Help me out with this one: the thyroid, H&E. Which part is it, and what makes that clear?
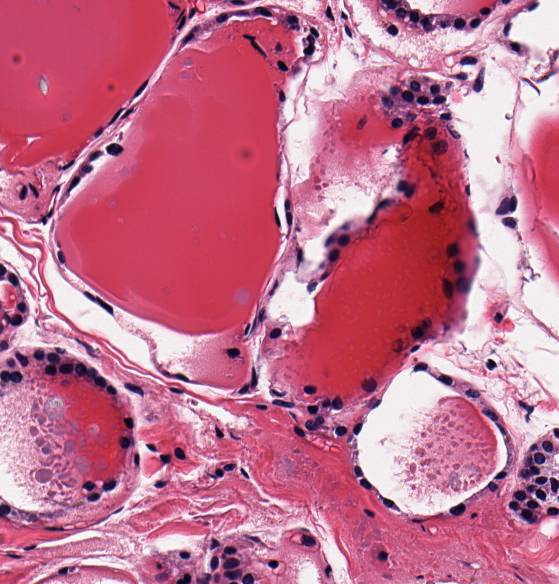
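The answer is thyroid follicle. First, the large follicles at top left and centre hold smooth, homogeneous, eosinophilic colloid. Second, each follicle is lined by a single layer of flattened to low cuboidal epithelial cells.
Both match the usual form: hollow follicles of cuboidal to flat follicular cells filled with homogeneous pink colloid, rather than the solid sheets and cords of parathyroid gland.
Last, the colloid has pulled away from the lining in places, leaving white clefts along the follicle edges.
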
